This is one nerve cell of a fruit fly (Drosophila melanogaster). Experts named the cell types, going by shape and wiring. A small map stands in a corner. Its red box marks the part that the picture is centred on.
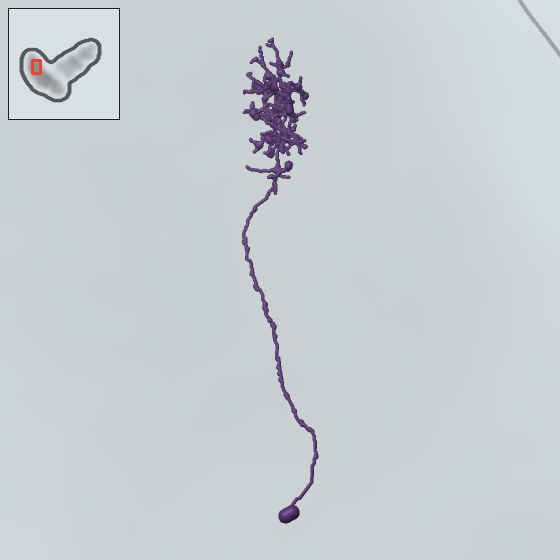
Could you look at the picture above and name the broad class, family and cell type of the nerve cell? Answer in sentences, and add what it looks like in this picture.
Its broad class is optic-lobe intrinsic neuron. The family is Li. Its cell type is Li22. The cell body is at the bottom of the picture. Dozens of branch ends can be seen.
